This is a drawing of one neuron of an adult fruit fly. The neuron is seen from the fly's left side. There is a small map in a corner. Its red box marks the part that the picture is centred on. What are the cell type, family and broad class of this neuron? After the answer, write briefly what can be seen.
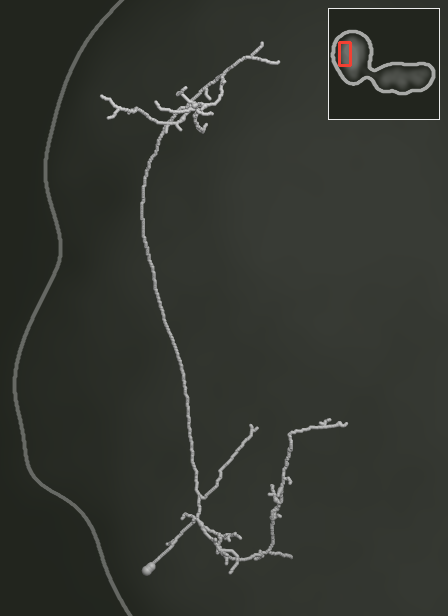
The cell type is CB4082. The family is hemilineage FLAa2. Its broad class is central-brain intrinsic neuron. As drawn here it is taller than it is wide.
